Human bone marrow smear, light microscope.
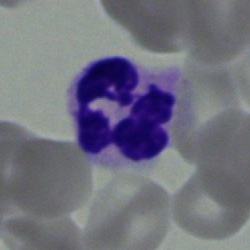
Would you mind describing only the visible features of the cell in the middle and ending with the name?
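Looking at the nucleus, I count more than two lobes, and they seem to form a ring around a pale central gap. The chromatin is dense and dark purple, while the cytoplasm has a pale pinkish-lilac tone. So this is a segmented neutrophil.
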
